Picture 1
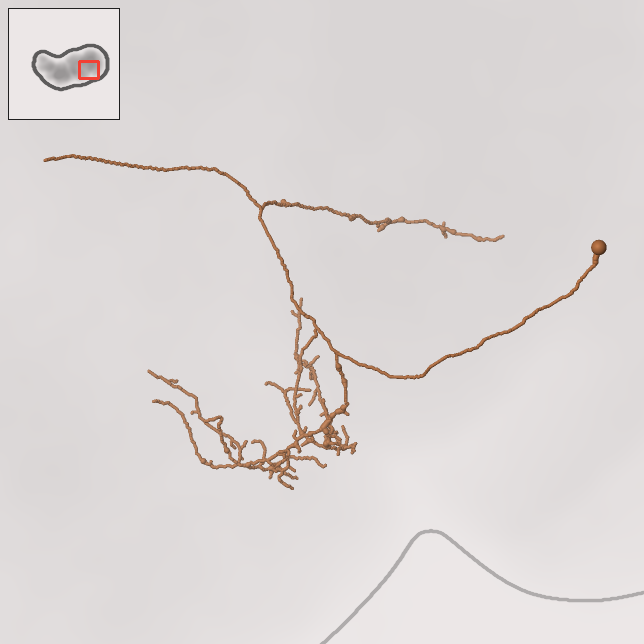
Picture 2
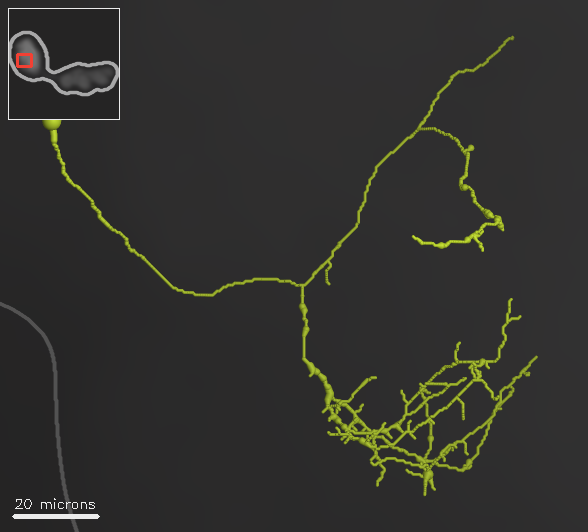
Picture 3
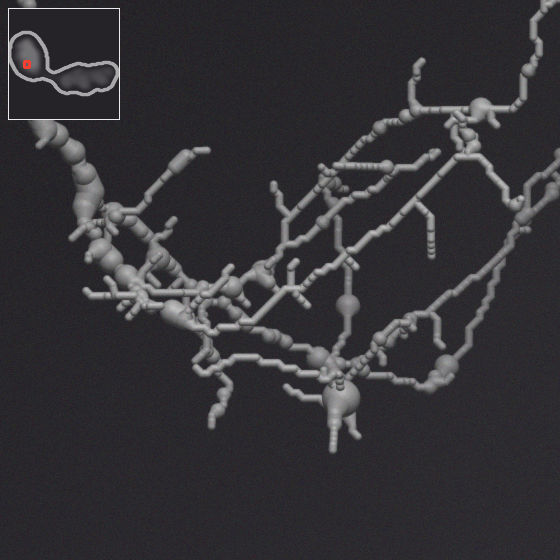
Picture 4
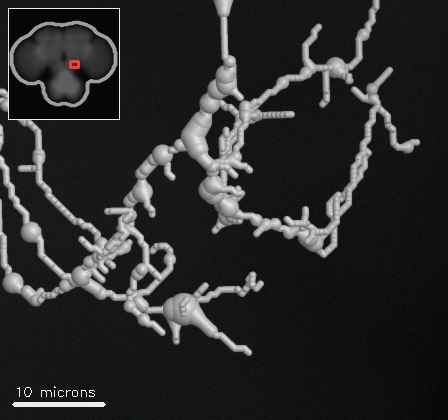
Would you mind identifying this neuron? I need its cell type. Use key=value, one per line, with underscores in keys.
cell_type=CB2558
